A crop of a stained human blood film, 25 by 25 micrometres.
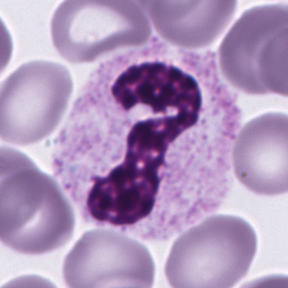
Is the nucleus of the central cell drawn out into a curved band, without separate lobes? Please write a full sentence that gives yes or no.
Yes, what the nucleus forms is a curved band, not a set of separate lobes.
